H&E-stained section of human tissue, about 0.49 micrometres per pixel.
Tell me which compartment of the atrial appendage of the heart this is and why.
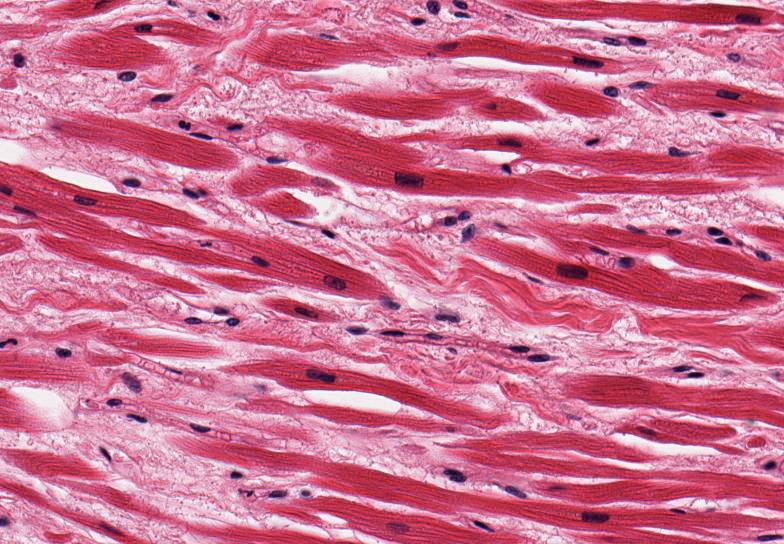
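That's myocardium you're seeing. Elongated fibres run in roughly parallel bands from side to side, with fine cross-striations, and some branch to join their neighbours.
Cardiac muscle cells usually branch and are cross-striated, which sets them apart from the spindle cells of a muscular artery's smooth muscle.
Between fibres, pale, loose, wispy pink interstitial tissue widens the gaps.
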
